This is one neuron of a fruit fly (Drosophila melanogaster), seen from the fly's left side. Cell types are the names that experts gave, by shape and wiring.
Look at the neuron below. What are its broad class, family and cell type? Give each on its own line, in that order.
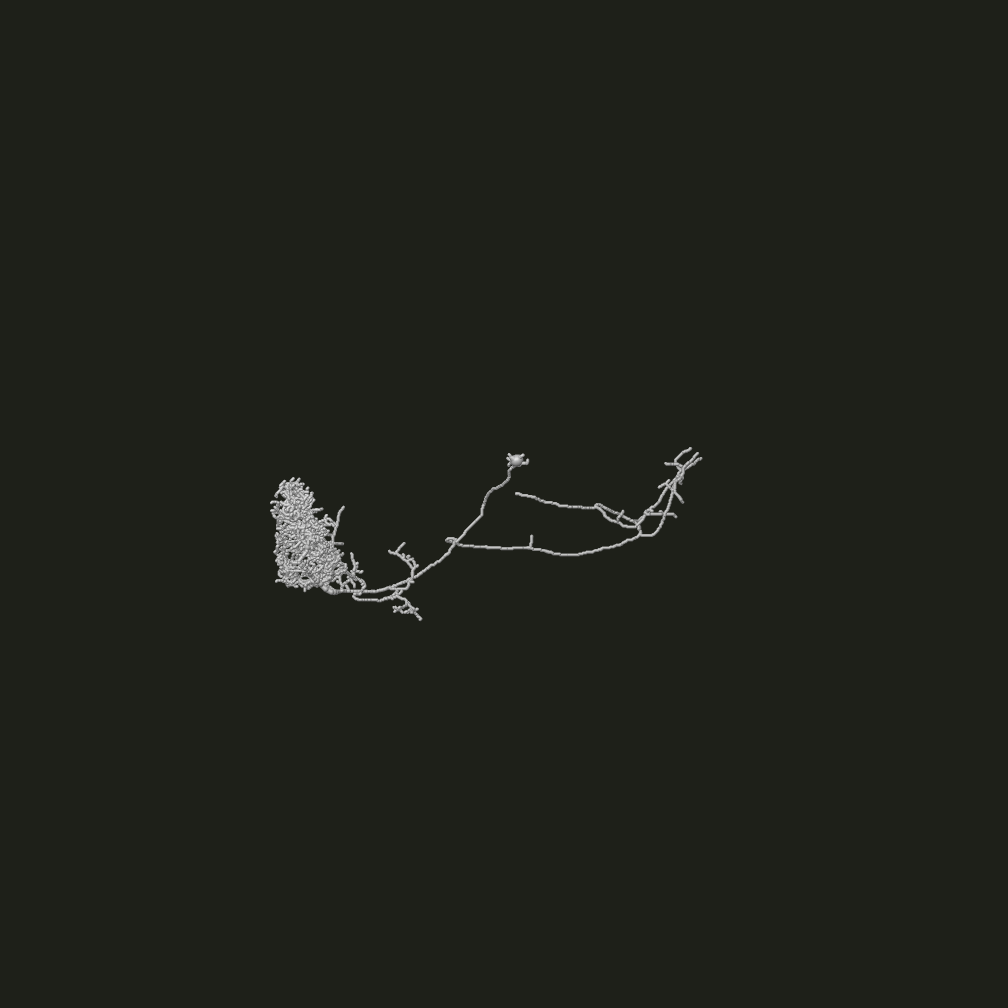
nerve-cord intrinsic neuron
hemilineage 23B
IN23B005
